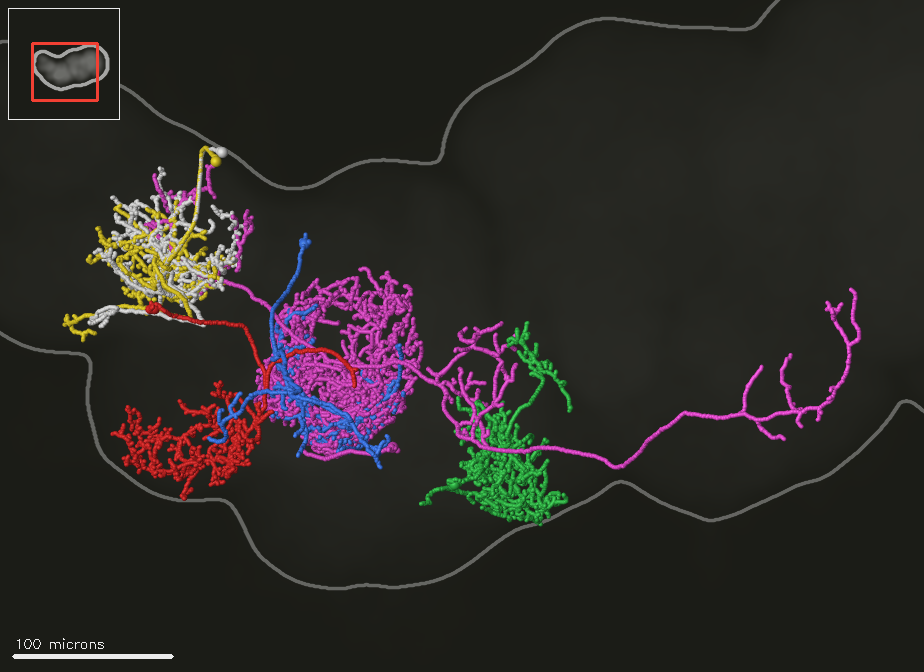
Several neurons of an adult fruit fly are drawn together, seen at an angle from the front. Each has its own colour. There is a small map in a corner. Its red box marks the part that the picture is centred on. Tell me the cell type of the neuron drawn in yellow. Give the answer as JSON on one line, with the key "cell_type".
{"cell_type": "IN23B036"}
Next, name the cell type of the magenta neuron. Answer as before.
{"cell_type": "AN04B001"}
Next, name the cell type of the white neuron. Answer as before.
{"cell_type": "IN23B028"}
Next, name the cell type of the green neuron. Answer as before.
{"cell_type": "IN16B033"}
